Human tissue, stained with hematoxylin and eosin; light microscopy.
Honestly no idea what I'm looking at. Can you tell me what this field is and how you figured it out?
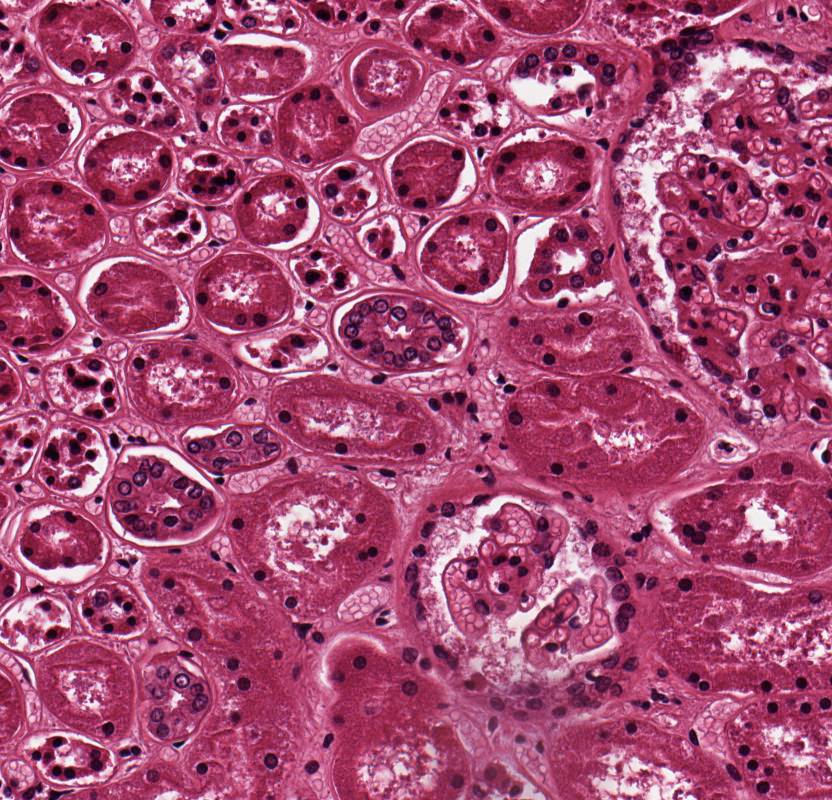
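Cortical labyrinth of the kidney, on the strength of the glomeruli. One, with a lobulated capillary tuft inside a clear space within a capsule, lies lower centre; a second is partly included at the right edge, upper half.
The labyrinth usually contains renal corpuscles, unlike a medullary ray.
Most tubules: deeply eosinophilic granular cytoplasm, fuzzy luminal borders.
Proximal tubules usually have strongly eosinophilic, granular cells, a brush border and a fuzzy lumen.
Left half: tubules mostly in round cross-section, closely packed.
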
